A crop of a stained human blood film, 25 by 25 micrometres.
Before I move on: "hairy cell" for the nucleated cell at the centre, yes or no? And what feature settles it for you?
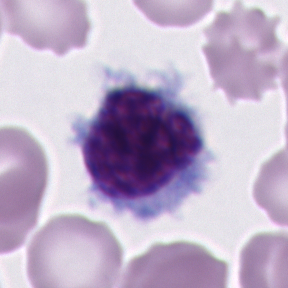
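Hairy cell is the right name for this one. Look first at its surface: many fine, hair-like cytoplasmic projections extend outward, so the roughly round cell has a ragged edge. The nucleus, about 10 micrometres across, is a single round-to-oval mass without separate lobes, and its chromatin is dark purple and coarsely clumped. That nuclear shape would suit a typical lymphocyte.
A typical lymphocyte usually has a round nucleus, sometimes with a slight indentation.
Only a narrow rim of pale blue cytoplasm surrounds the nucleus, and on this point the cell is closer to a typical lymphocyte than to a hairy cell.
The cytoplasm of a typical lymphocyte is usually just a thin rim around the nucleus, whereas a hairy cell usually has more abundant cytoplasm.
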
